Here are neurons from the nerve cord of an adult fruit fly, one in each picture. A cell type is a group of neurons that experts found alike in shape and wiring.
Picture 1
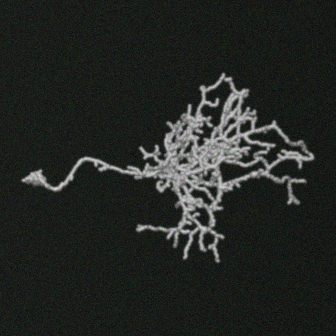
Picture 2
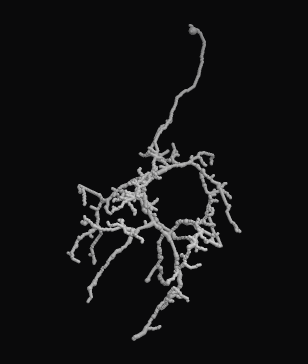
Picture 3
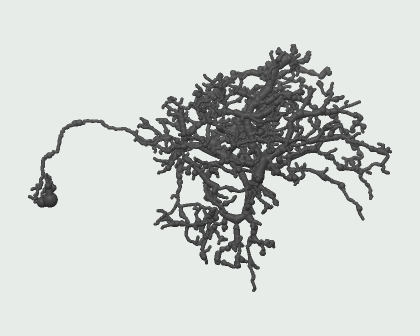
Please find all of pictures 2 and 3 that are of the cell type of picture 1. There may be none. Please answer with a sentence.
Picture 3 is of the same cell type.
